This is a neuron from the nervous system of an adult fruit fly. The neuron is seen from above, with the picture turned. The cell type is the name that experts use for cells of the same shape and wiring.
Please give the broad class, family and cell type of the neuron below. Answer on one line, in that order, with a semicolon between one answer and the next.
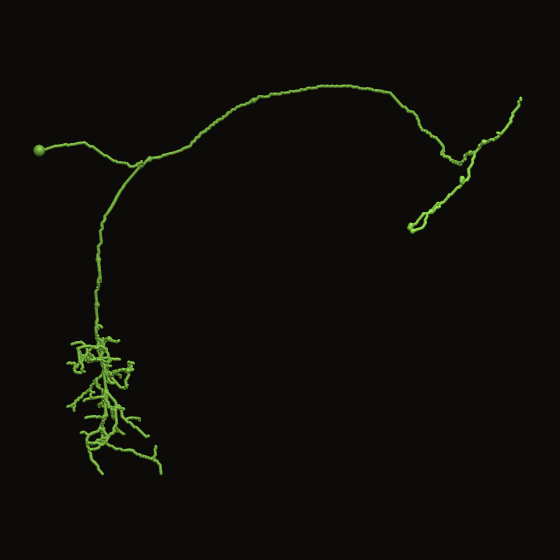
visual projection neuron; MeVP; MeVP12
